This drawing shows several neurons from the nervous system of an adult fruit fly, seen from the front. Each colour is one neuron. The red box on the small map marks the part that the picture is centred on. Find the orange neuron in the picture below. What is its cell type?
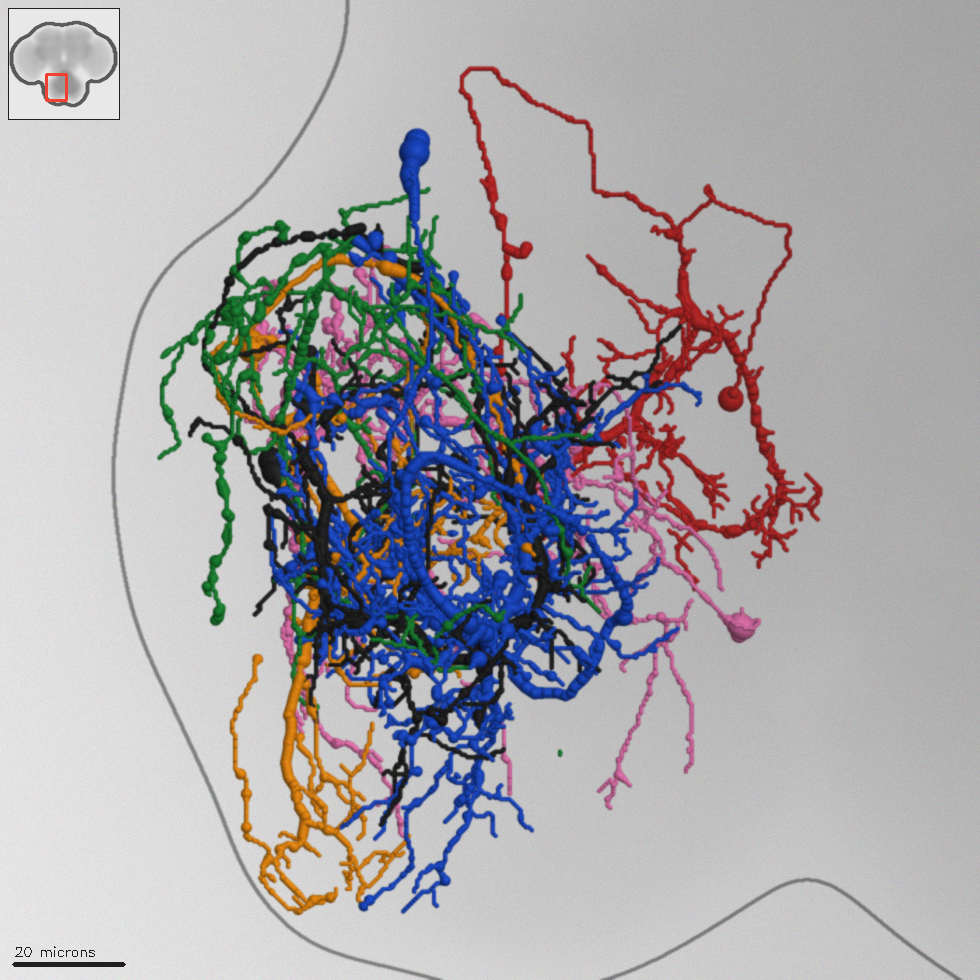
IN03A081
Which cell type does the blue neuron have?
IN09A010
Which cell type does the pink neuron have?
IN03A047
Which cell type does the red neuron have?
IN03A078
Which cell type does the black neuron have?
IN03A075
